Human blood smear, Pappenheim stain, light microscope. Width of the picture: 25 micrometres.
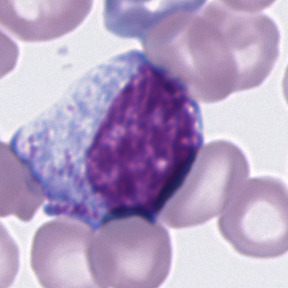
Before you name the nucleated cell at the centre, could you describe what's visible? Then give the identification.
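First thing I notice: the outline of this cell is angular rather than round. The nucleus sits off-centre, toward the right side. Cytoplasm takes up roughly half of the cell, and small reddish-purple granules are scattered through it. The cell is a myelocyte.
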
